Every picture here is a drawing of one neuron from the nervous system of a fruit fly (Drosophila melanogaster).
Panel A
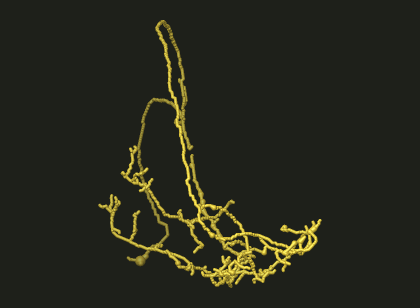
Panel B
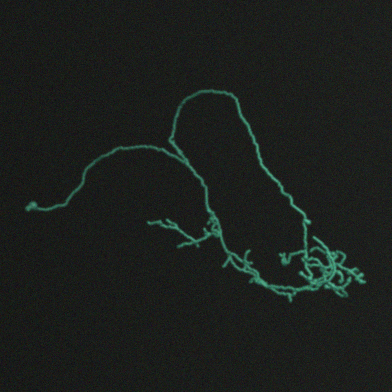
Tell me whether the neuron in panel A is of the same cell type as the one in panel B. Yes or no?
yes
